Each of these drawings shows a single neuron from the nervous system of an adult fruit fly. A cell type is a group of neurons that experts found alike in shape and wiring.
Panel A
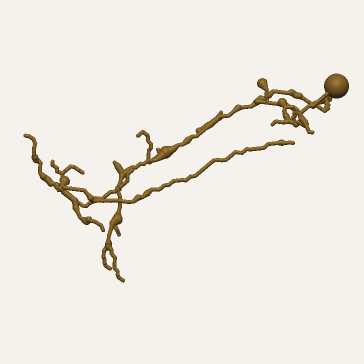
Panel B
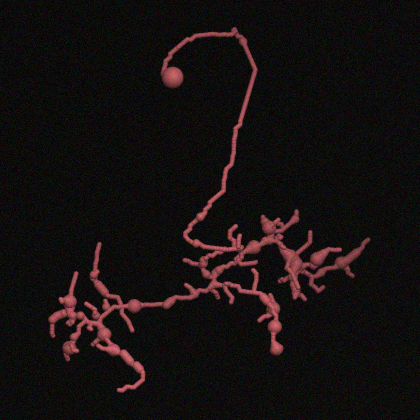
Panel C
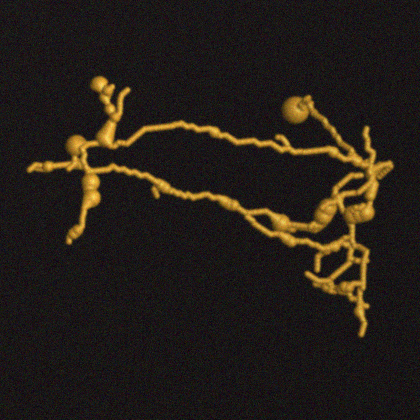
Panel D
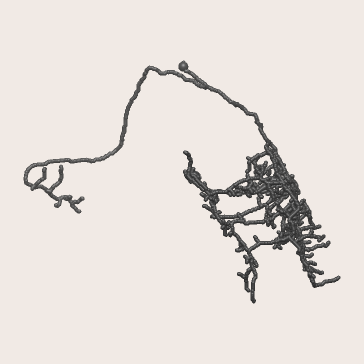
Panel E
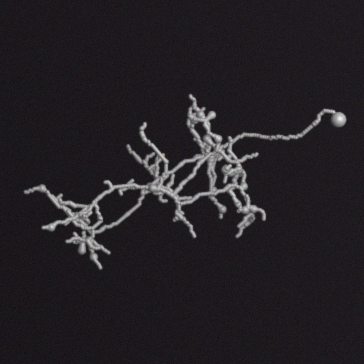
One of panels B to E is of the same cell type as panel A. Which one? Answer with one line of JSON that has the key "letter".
{"letter": "C"}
